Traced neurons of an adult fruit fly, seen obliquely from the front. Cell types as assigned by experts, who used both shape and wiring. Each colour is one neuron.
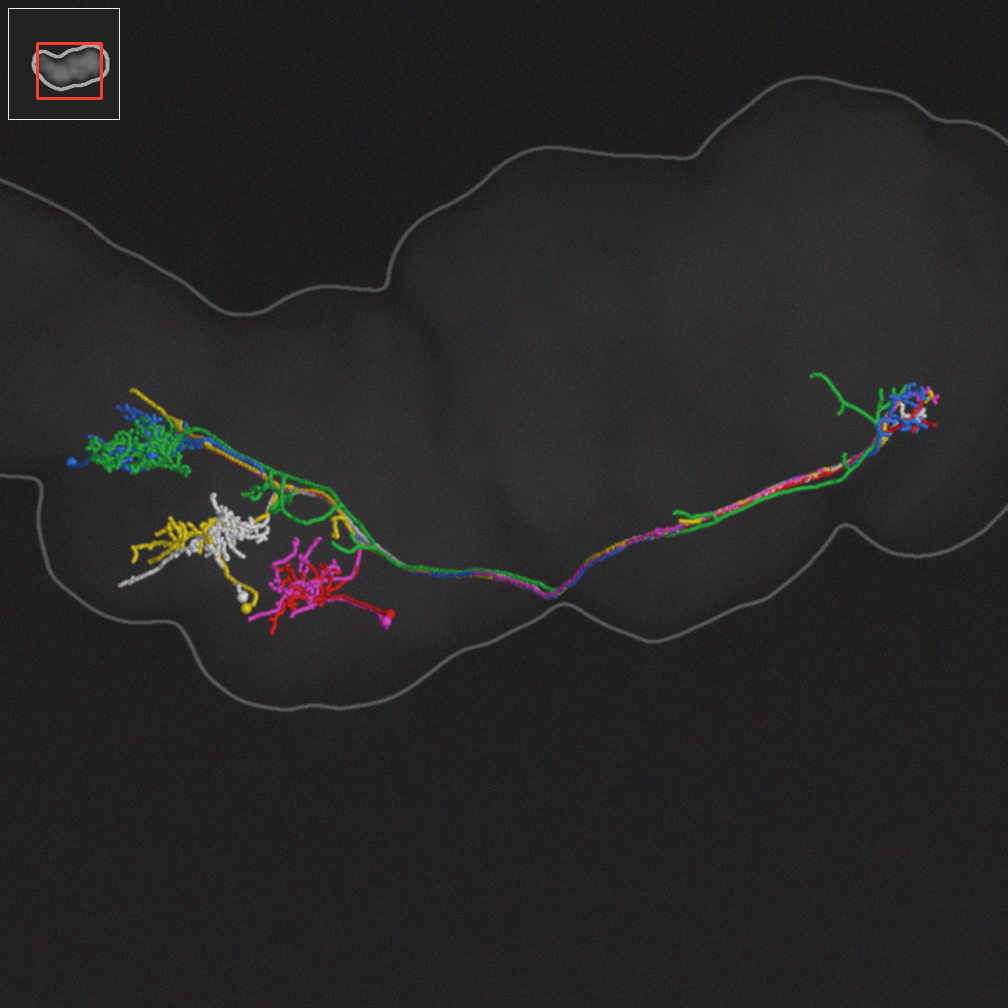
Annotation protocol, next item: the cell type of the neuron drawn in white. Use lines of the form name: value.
cell type: AN10B033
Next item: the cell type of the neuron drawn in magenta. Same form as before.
cell type: AN10B053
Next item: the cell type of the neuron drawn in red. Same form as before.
cell type: AN10B048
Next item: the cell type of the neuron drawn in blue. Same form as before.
cell type: AN10B029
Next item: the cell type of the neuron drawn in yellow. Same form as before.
cell type: AN10B047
